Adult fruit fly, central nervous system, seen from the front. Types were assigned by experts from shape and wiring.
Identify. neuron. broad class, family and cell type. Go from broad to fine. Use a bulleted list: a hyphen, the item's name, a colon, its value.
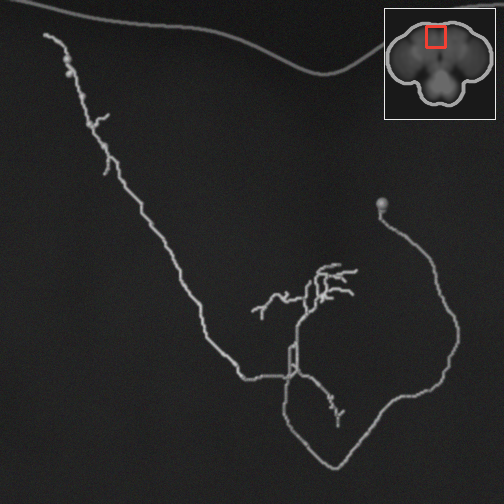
- broad class: central-brain intrinsic neuron
- family: class CX
- cell type: FS4B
